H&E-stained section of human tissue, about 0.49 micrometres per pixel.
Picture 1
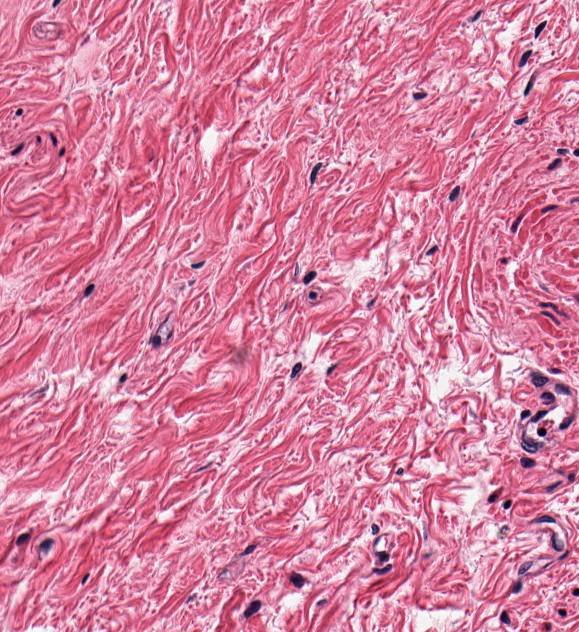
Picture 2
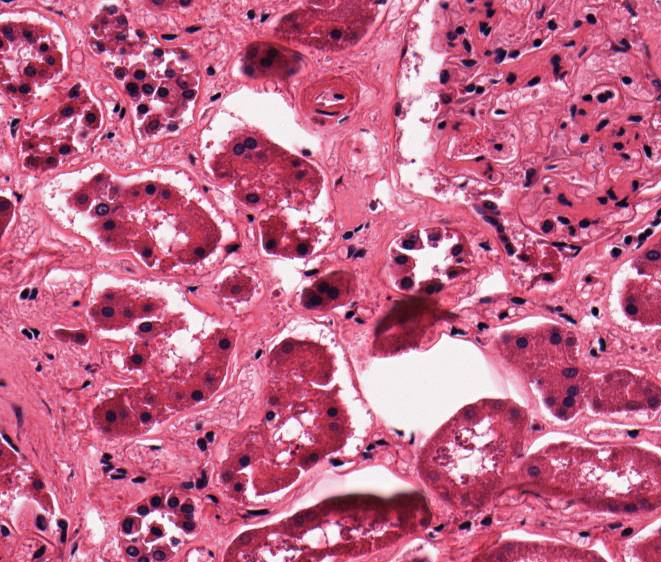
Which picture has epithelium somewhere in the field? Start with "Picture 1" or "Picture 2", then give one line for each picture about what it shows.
Picture 2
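What picture 1 shows: The whole field is taken up by collagenous connective tissue, with no epithelium anywhere.
What picture 2 shows: The epithelial cells lining the tubules have abundant, granular, deeply eosinophilic cytoplasm.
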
